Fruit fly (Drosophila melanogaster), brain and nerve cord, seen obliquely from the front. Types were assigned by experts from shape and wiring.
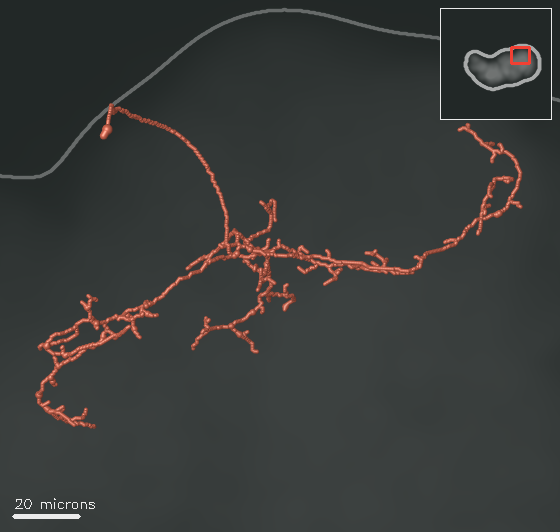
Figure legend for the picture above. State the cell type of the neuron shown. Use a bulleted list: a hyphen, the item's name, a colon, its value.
- cell type: CB2954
